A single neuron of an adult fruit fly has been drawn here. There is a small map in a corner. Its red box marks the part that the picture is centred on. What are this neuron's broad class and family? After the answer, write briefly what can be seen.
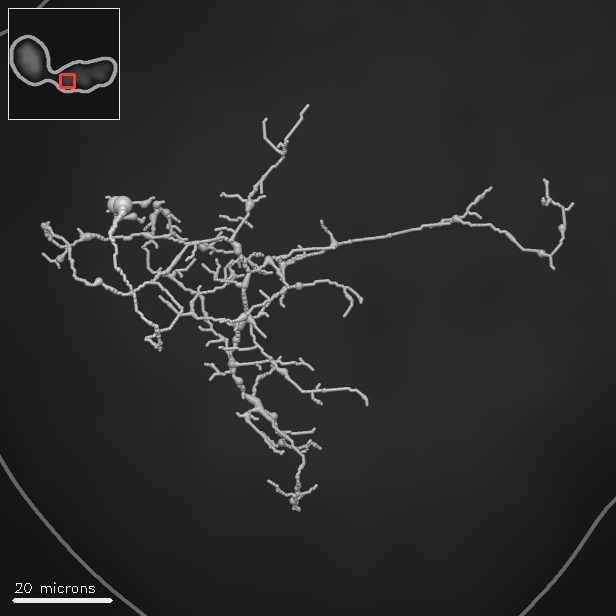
Its broad class is nerve-cord intrinsic neuron. The family is hemilineage 01A. From left to right in the picture it spans about 110 microns. Dozens of branch ends can be seen.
